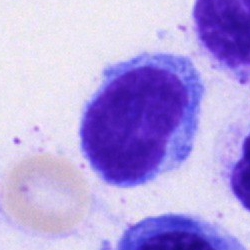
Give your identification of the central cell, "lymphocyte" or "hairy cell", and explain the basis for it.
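It is a lymphocyte. What decides it is the amount of cytoplasm: the nucleus fills most of the cell, leaving a rim of blue cytoplasm.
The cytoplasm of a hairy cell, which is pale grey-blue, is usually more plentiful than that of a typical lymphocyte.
Also seen: the nucleus lies toward the left side, its chromatin stains dark purple across the whole nucleus, and the rim of cytoplasm is wider on the right than on the left.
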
